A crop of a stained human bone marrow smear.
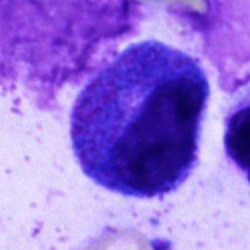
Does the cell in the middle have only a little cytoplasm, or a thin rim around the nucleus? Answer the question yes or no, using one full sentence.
No, the cell holds plenty of cytoplasm around the nucleus.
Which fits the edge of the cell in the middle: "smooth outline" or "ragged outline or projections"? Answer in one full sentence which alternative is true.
The outline of the cell is smooth, not rough.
